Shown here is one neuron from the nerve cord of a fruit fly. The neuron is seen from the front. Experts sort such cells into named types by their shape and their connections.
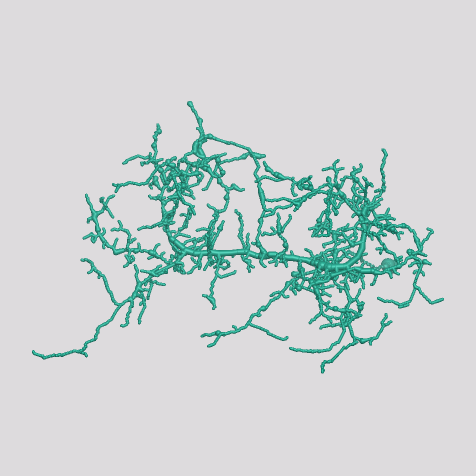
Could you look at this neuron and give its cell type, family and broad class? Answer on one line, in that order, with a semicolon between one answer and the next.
IN06B049; hemilineage 06B; nerve-cord intrinsic neuron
